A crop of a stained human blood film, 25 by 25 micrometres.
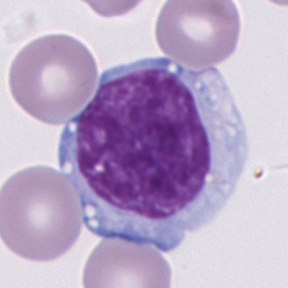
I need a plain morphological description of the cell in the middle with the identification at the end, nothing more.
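On the right of the nucleus the cytoplasm is broader than on the left, and it is a deeper blue along its outer edge than beside the nucleus. I see no granules. The chromatin is clumped into darker purple patches with lighter areas between. It's a myeloblast.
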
